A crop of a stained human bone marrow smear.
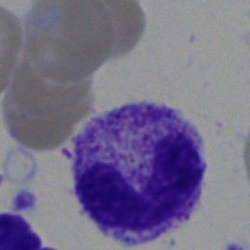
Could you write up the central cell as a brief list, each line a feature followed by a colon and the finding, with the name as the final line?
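Outline: round, as you can see.
Nucleus shape: curved like a kidney, hollow facing up.
Nucleus position: takes up the lower half of the cell.
Vacuoles: none seen in the cytoplasm.
Name: band neutrophil.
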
